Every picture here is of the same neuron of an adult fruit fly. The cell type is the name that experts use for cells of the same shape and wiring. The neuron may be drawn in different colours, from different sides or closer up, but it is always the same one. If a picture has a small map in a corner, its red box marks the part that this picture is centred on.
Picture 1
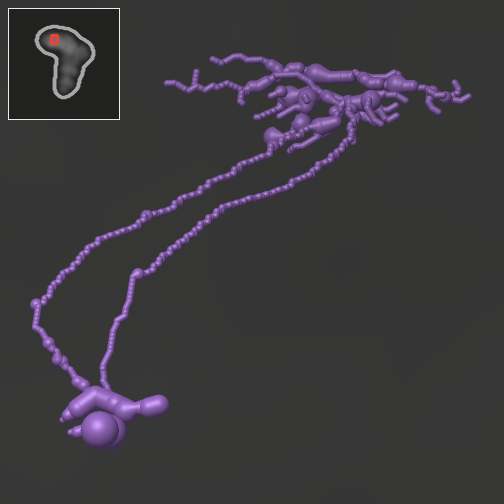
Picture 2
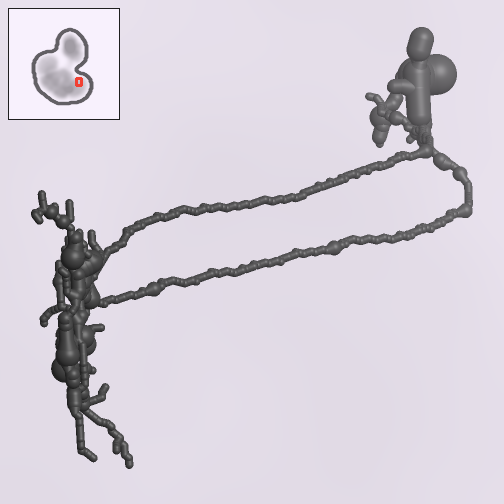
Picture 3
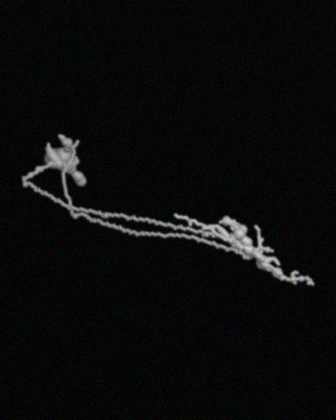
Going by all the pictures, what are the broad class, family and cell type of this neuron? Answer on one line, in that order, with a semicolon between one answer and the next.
optic-lobe intrinsic neuron; T; T5d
